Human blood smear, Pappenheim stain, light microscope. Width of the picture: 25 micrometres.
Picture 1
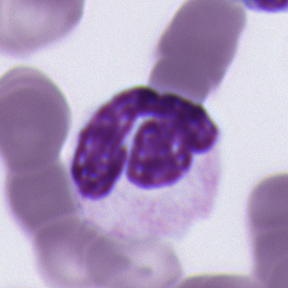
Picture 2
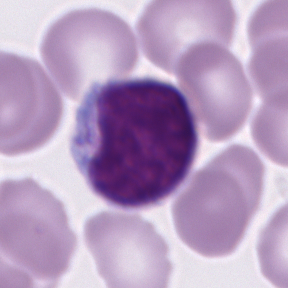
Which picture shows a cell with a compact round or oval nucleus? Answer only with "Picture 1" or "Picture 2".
Picture 2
